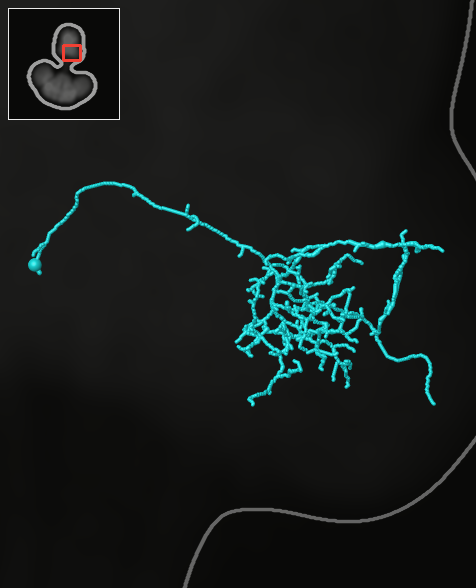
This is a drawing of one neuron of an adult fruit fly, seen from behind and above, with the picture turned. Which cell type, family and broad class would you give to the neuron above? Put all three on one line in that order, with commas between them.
IN14A021, hemilineage 14A, nerve-cord intrinsic neuron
